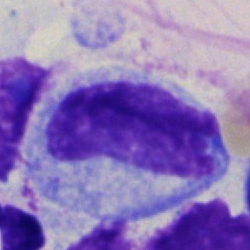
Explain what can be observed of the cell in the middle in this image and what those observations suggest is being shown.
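The nucleus is elongated and gently curved and runs lengthwise across the cell. It lies toward the upper part, leaving a wider band of cytoplasm below. Its chromatin stains deep purple and appears dense. The cytoplasm has a fine, dusty texture with no coarse granules. The cell is a metamyelocyte.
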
